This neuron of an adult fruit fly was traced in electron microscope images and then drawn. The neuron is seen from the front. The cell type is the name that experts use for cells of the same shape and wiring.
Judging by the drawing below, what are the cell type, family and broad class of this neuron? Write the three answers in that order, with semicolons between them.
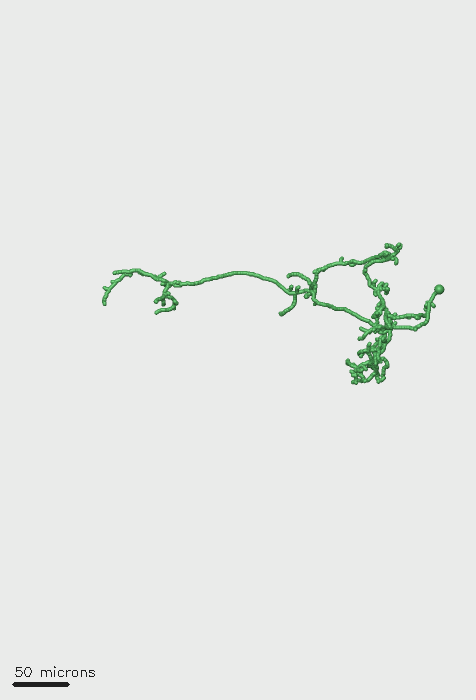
AVLP190; hemilineage VLPl2_medial; central-brain intrinsic neuron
